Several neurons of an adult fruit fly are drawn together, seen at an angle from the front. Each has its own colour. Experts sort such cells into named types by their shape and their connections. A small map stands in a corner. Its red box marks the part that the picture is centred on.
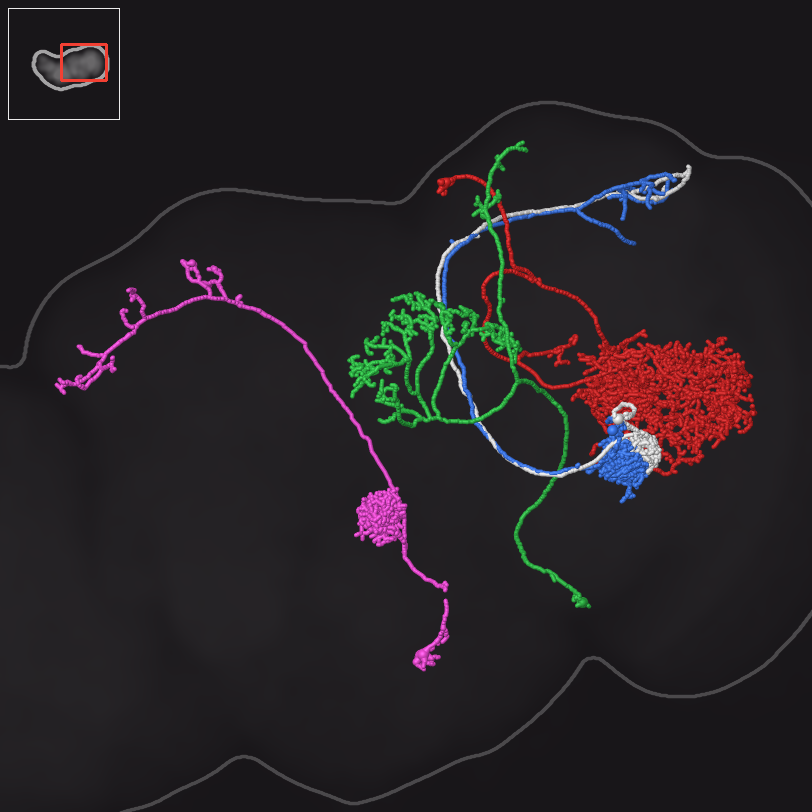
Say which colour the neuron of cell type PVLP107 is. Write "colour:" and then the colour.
colour: red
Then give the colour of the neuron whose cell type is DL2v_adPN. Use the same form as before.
colour: blue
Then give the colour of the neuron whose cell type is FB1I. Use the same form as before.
colour: green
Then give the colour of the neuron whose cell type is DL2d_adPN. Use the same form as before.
colour: white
